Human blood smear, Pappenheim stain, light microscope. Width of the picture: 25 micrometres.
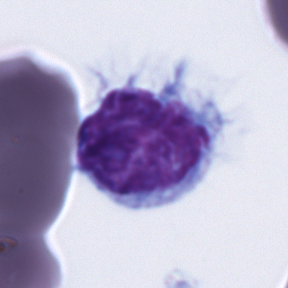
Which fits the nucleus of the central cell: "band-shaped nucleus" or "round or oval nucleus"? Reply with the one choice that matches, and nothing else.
Round or oval nucleus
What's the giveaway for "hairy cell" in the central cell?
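Surface first: fine hair-like projections extend from this hairy cell, most clearly along the top and right side.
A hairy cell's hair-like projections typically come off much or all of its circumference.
The projections therefore go with the name, though here they stand out best on those two sides. Colour next: the cytoplasm is pale blue.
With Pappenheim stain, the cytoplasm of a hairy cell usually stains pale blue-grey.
The pale blue seen here is in line with that.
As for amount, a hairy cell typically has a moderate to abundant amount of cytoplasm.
Here the nucleus fills most of the cell and leaves only a narrow rim, widest on the right and lower side, so this point does not match. The nucleus itself stains dark purple with paler streaks running through it.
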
